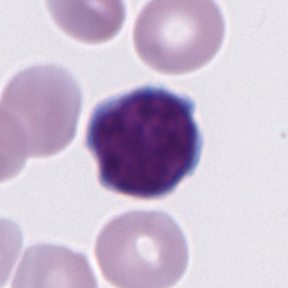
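Typical lymphocyte. Chromatin dense, coarsely clumped; no nucleolus seen. Cytoplasm without granules. Small blunt cytoplasmic bump at upper right of cell.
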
